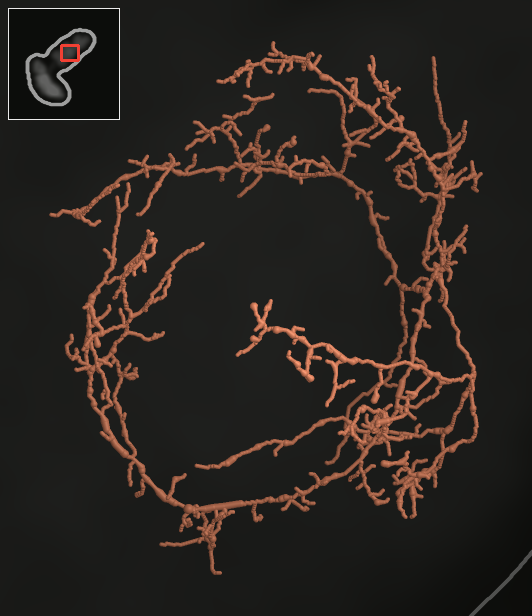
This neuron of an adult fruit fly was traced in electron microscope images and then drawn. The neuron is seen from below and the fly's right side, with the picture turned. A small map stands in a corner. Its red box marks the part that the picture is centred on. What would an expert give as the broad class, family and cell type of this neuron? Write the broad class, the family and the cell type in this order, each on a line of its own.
nerve-cord intrinsic neuron
hemilineage 03A
IN03A030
